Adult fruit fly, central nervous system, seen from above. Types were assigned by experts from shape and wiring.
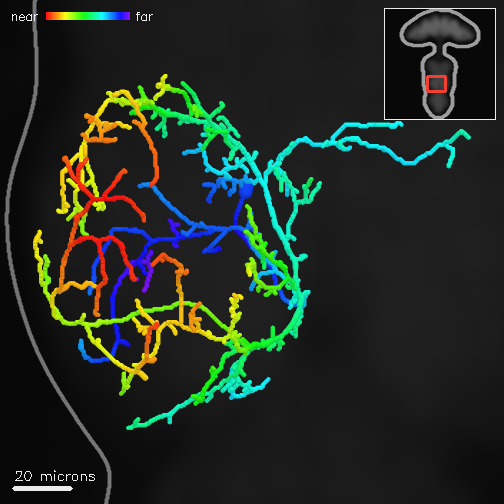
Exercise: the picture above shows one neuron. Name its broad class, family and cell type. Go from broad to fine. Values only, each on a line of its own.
nerve-cord intrinsic neuron
hemilineage 04B
IN04B035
